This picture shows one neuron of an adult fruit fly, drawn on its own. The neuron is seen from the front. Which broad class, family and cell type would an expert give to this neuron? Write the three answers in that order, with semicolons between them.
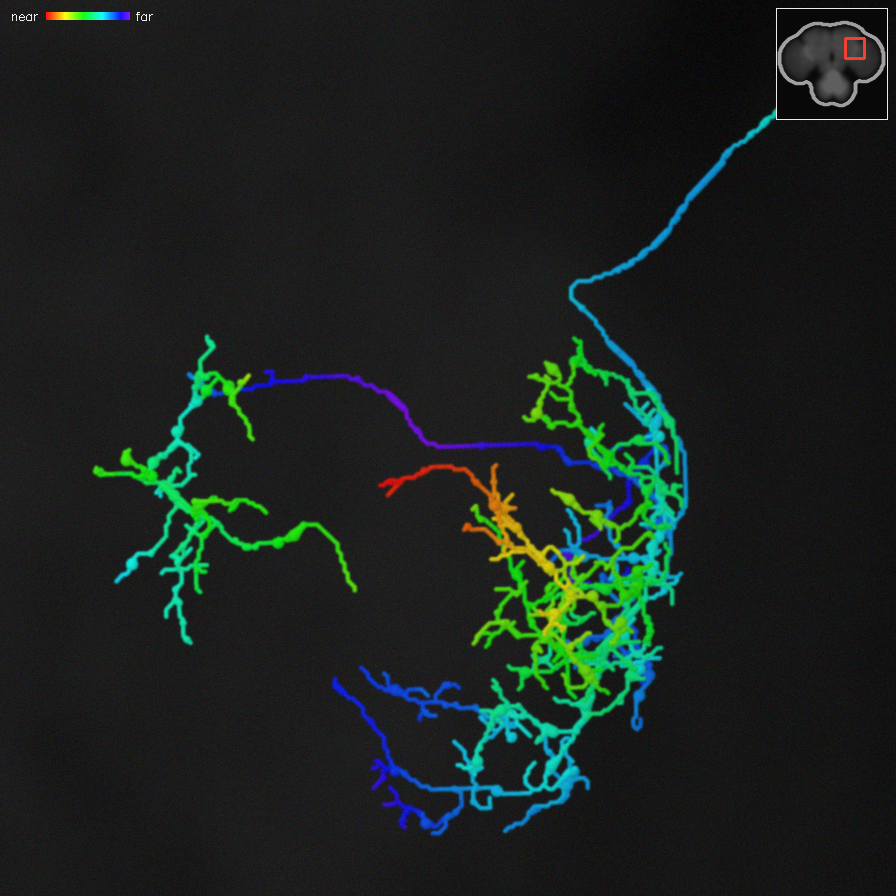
central-brain intrinsic neuron; hemilineage VLPl4_anterior; AVLP393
